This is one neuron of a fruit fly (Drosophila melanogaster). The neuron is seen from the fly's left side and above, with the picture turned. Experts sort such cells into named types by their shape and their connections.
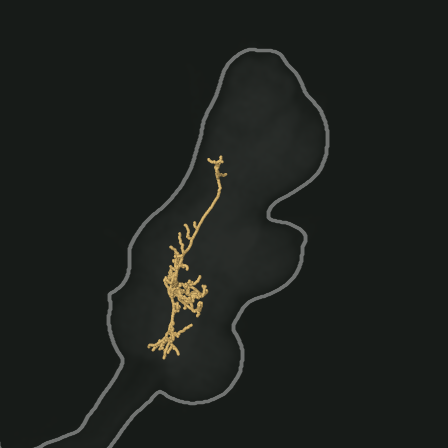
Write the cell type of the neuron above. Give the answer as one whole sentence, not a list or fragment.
It is TN1c_a that names the cell type of this neuron.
